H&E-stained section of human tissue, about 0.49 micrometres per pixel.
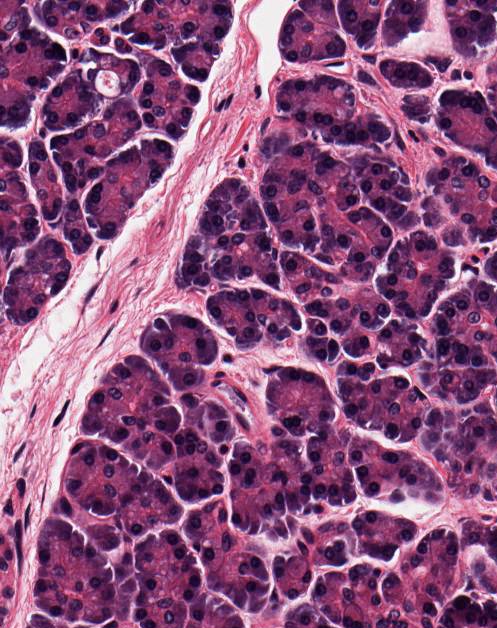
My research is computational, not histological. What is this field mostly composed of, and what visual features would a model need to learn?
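This is exocrine pancreas. See how closely packed acini fill most of the field, grouped into lobules.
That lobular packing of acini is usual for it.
Each acinar cell holds its round nucleus toward the base.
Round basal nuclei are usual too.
Diagonally, from top centre to lower left, runs a pink fibrous band with sparse slender dark nuclei.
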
